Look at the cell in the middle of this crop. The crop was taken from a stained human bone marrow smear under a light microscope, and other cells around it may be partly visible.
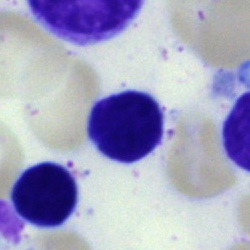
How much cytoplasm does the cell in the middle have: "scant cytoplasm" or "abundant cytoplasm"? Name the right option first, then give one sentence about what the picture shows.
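Scant cytoplasm. The nucleus fills almost the whole cell.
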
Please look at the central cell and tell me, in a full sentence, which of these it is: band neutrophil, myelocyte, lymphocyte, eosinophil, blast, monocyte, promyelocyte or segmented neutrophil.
The cell that lies at the centre of the crop is a lymphocyte.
